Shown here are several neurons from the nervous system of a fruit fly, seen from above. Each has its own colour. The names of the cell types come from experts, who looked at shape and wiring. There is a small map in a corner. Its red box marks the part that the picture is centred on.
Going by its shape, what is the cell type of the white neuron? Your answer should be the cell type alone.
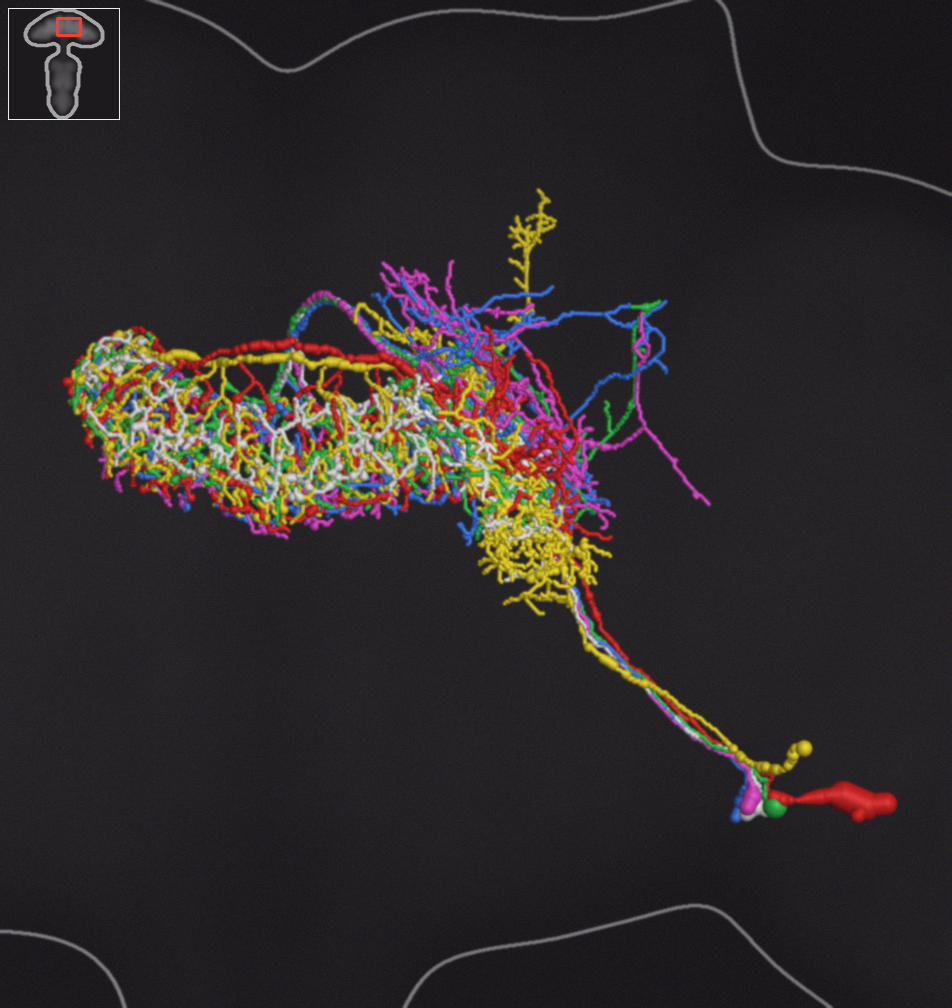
FB7L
